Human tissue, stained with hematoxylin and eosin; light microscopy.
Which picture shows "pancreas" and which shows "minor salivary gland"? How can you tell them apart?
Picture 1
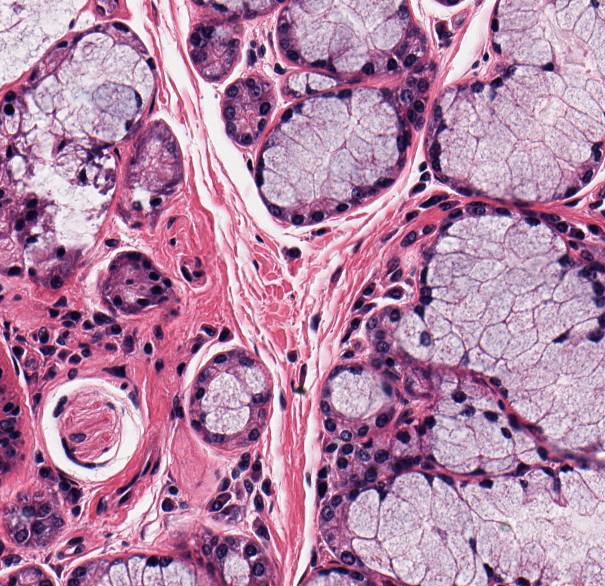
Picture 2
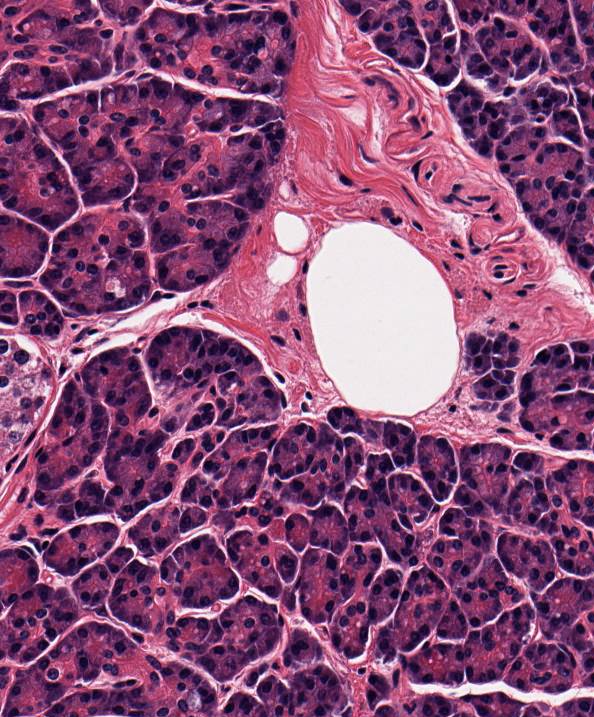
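The minor salivary gland is the first picture, and the pancreas the second. In picture 1, rounded units of pale mucous cells are grouped into lobules by pink fibrous septa, which carry scattered spindle-shaped nuclei along their collagen fibres. The mucous cells have pale, finely foamy grey-lilac cytoplasm, with small, dark nuclei flattened against the base of each unit. In picture 2, densely packed acini, grouped into lobules by thin pale septa, are small rounded clusters of pyramidal cells with dark round nuclei toward the base. Their cytoplasm stains purple basally and pinker toward the centre of the acinus.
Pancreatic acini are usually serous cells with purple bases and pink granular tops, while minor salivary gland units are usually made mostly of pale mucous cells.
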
